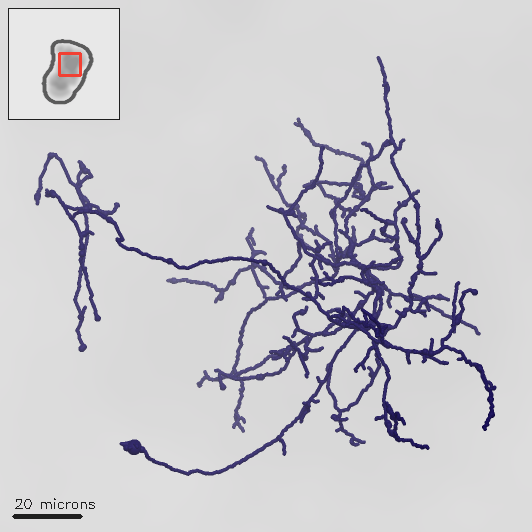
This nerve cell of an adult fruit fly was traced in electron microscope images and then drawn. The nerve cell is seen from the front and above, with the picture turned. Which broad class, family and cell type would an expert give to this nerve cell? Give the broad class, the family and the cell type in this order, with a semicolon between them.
nerve-cord intrinsic neuron; hemilineage 11A; IN11A021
